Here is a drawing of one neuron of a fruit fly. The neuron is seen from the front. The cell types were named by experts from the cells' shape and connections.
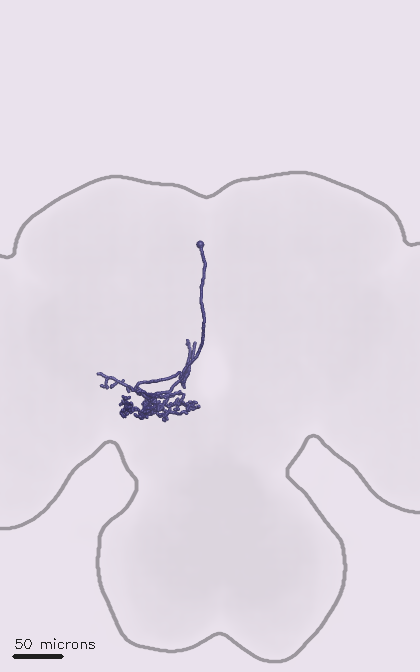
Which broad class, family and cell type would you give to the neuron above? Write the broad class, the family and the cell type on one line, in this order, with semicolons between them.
central-brain intrinsic neuron; hemilineage DM1_antero_ventral; SAD080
